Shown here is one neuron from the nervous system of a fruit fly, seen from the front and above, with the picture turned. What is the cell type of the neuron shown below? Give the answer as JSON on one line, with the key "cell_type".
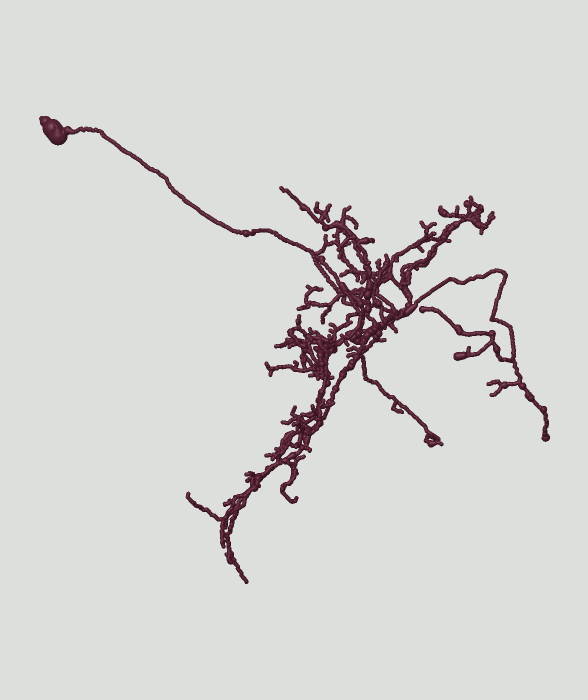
{"cell_type": "IN12A057_a"}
